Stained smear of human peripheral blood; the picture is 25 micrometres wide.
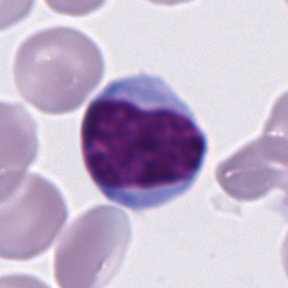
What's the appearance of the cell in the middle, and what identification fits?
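The cell measures about 12 micrometres across. Its oval nucleus has a gently wavy upper edge and fills about 70% of the cell's area. Chromatin is dark purple and coarsely clumped. Pale blue cytoplasm forms a wider band above and below the nucleus than at its sides. This is a typical lymphocyte.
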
